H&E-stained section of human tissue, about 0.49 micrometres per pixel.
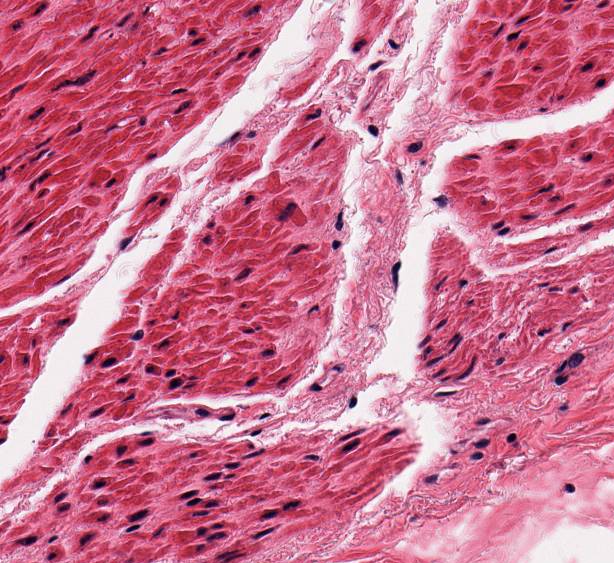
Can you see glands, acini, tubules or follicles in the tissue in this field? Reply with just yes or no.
No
